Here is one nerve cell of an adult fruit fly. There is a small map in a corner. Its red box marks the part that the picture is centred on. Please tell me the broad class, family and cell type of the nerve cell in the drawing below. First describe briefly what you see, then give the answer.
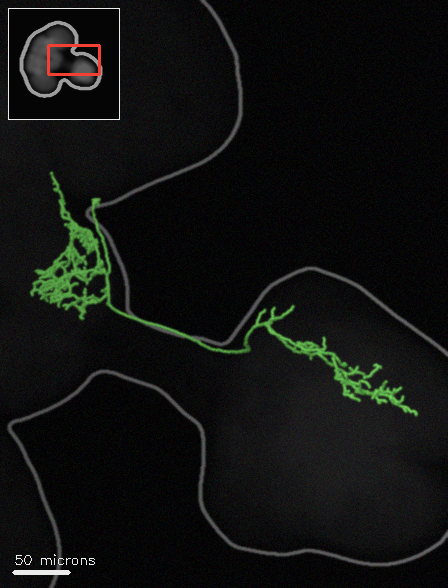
By the scale bar it is about 350 microns wide in this view. In this view it is wider than it is tall. It is a descending neuron. Its family is DNge. The cell type is DNge144.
